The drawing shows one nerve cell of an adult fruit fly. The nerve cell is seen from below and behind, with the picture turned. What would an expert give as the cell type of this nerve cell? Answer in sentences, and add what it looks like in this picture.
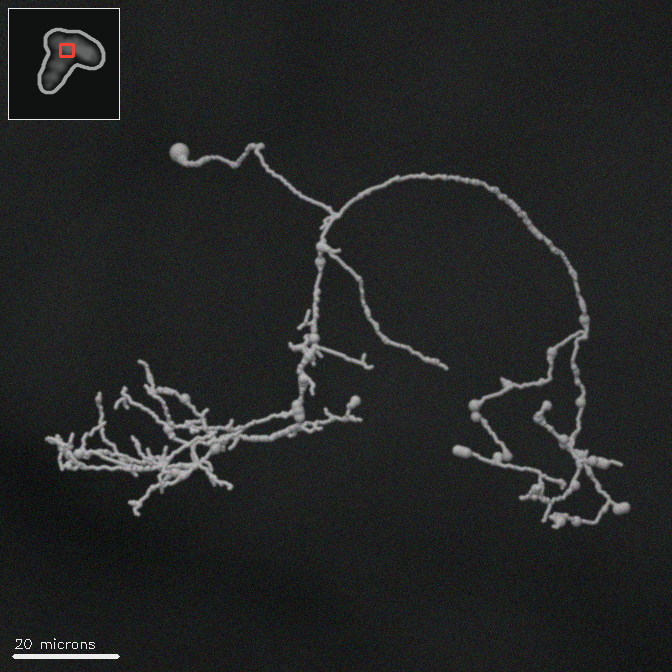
It is of cell type LHAD1a1. Its broad class is central-brain intrinsic neuron. Its cell body lies at the upper left of the picture. By the scale bar it is about 110 microns wide in this view. Dozens of branch ends can be seen.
